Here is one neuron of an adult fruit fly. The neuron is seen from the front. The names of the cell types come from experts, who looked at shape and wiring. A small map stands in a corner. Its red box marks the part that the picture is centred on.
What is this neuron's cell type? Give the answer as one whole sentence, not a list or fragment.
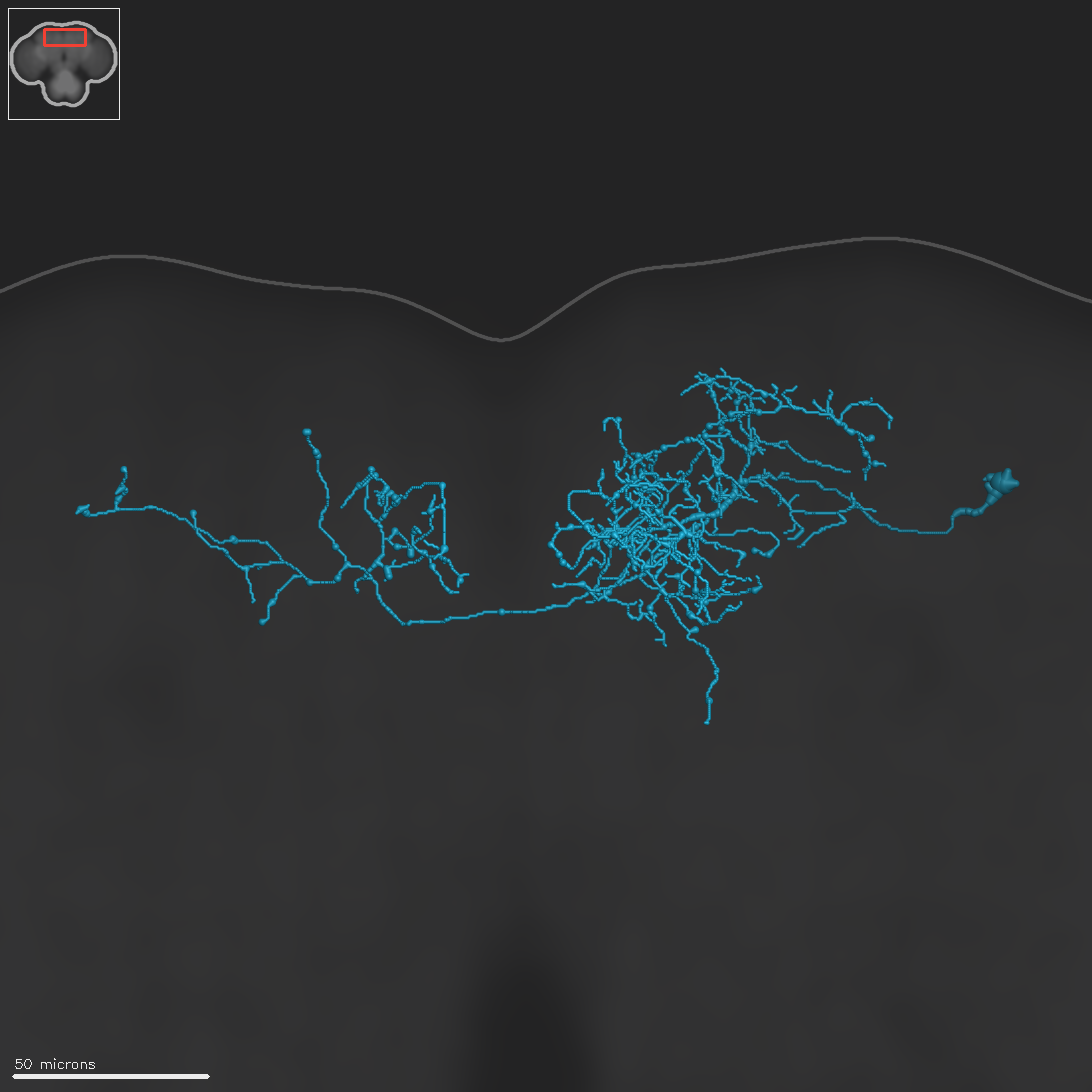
For this neuron, the cell type is SMP180.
